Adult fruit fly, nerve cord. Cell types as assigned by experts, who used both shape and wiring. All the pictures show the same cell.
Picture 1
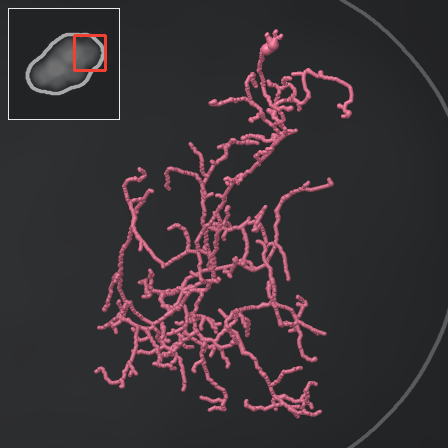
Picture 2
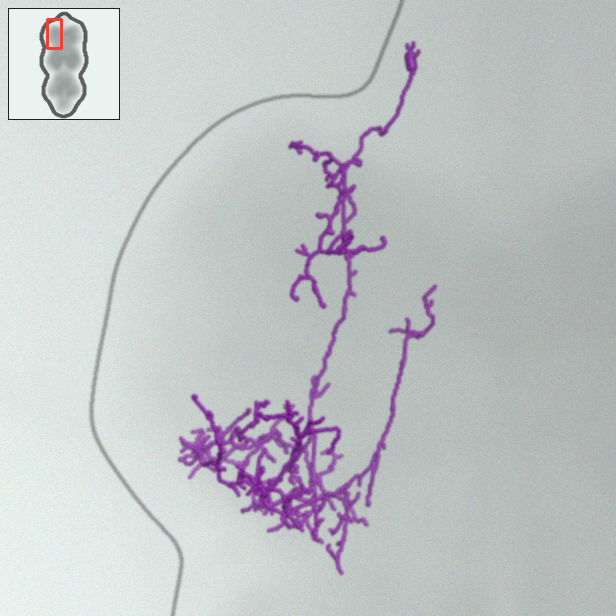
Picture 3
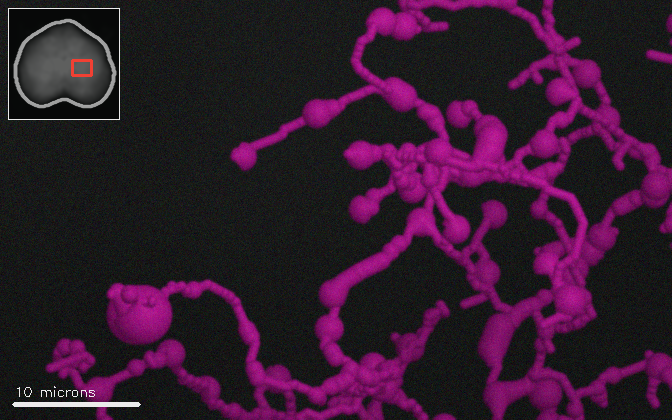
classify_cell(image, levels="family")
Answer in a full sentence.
The family is hemilineage 16B.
